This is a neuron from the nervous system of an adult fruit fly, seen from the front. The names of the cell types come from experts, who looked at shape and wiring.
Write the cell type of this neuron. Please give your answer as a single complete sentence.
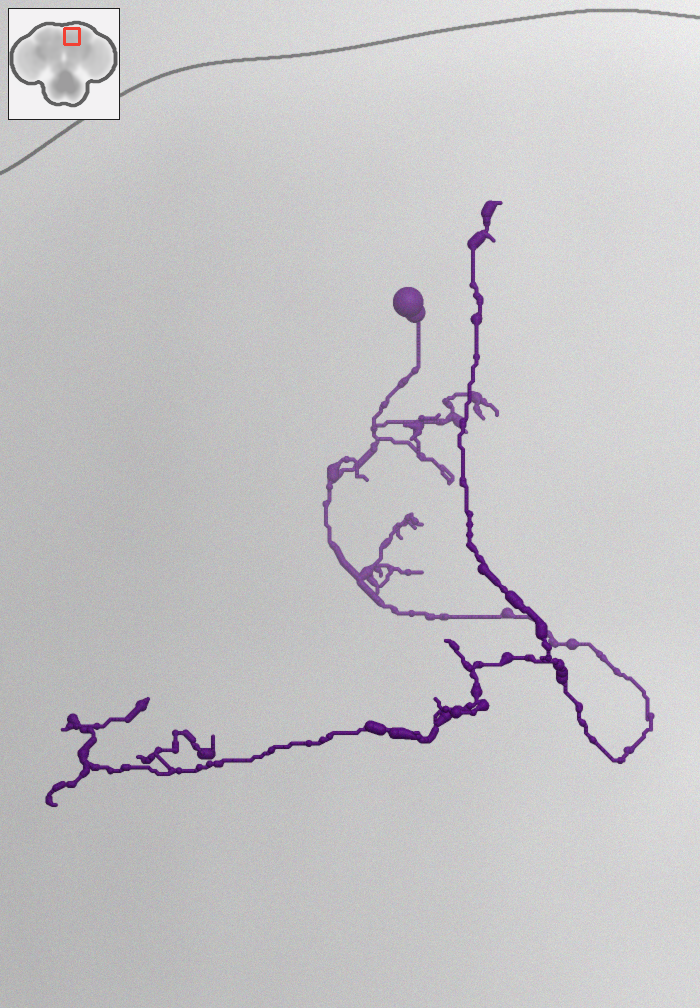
As its cell type, this neuron has KCa'b'-m.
